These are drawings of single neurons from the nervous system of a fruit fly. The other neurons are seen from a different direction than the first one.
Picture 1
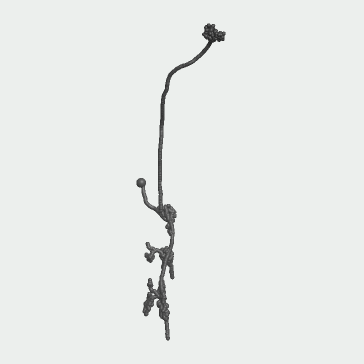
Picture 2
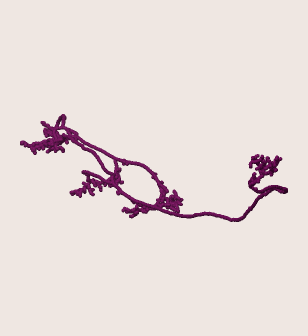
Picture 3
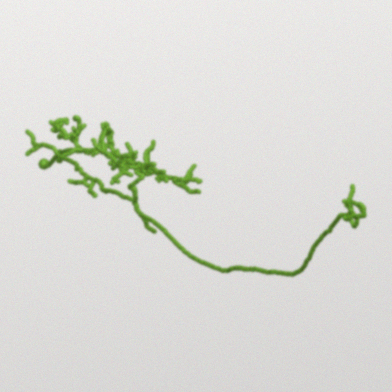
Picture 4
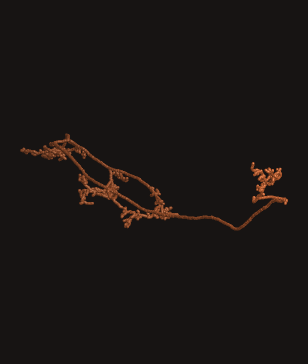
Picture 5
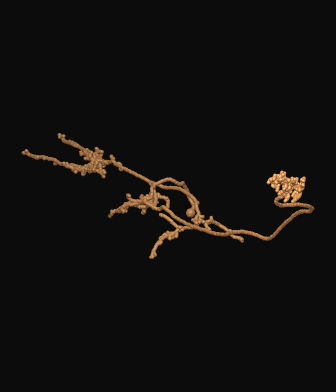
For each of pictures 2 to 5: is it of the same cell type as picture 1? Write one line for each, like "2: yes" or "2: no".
2: yes
3: no
4: yes
5: yes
